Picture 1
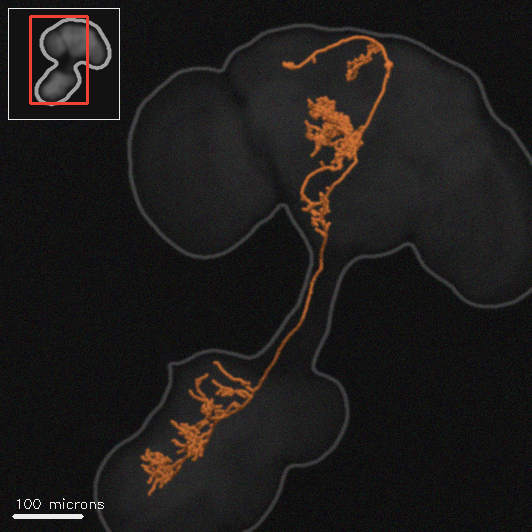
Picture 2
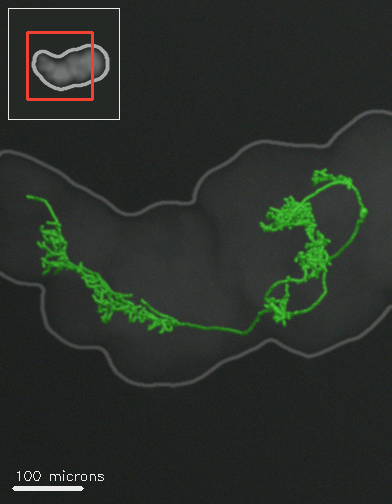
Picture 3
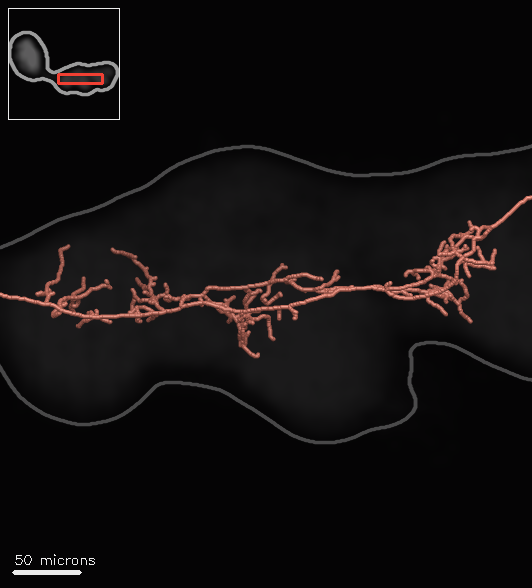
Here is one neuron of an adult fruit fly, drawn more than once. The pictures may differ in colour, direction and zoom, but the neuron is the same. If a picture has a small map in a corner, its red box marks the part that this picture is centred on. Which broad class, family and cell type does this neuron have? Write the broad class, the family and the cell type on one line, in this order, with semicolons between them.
descending neuron; DNd; DNd05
